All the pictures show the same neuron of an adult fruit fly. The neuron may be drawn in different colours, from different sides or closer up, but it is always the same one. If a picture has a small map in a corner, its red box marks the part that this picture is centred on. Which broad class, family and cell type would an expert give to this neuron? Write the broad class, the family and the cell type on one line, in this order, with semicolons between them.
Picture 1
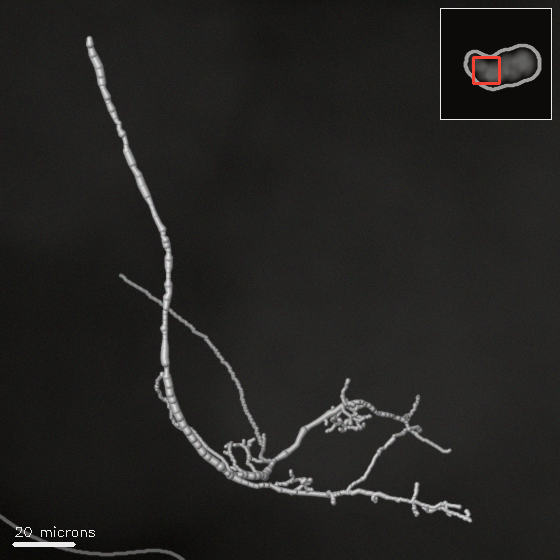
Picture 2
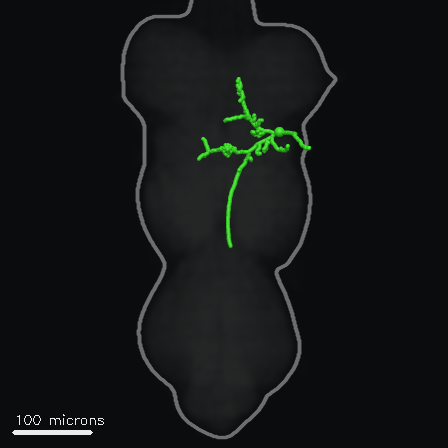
sensory neuron entering the nerve cord; class mechanosensory tactile; SNta10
